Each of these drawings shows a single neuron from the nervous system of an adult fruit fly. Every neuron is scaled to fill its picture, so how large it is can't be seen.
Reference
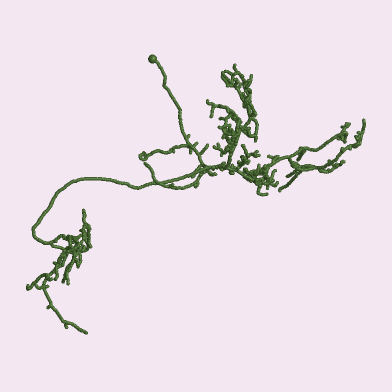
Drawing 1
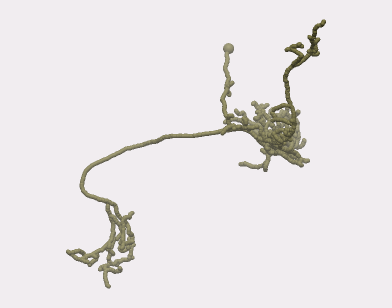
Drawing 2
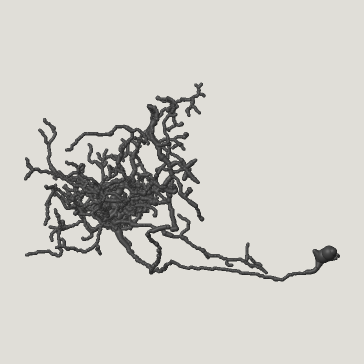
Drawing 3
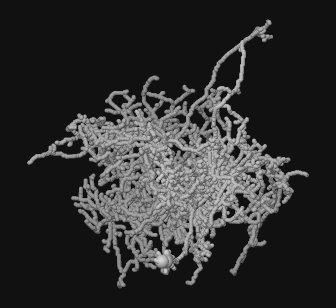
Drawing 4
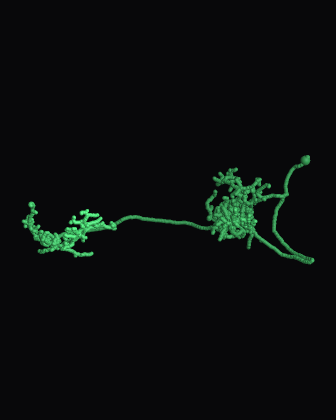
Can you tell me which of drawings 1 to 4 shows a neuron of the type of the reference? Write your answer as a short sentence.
The neuron in drawing 1 is of the same cell type.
